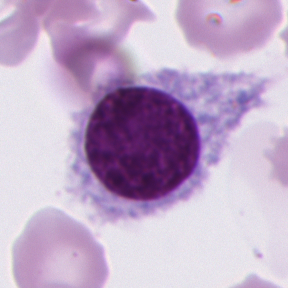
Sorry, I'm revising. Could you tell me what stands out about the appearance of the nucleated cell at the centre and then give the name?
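The cell has an irregular, angular outline rather than a round one. Its nucleus is neither lobed nor indented. Fine bluish-purple stippled granules fill the cytoplasm, and no clear vacuoles are present. This is a hairy cell.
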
